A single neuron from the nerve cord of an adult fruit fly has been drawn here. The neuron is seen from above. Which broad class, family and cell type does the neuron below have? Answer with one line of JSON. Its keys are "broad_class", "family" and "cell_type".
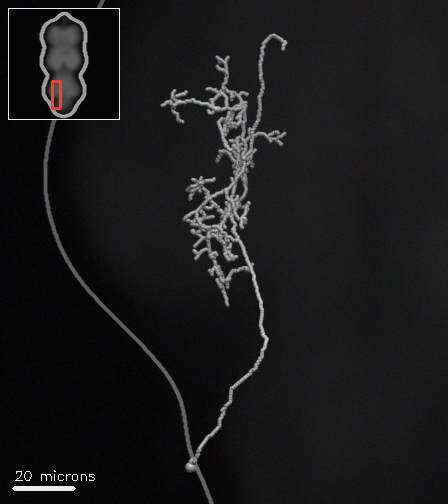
{"broad_class": "nerve-cord intrinsic neuron", "family": "hemilineage 20A.22A", "cell_type": "IN20A.22A086"}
